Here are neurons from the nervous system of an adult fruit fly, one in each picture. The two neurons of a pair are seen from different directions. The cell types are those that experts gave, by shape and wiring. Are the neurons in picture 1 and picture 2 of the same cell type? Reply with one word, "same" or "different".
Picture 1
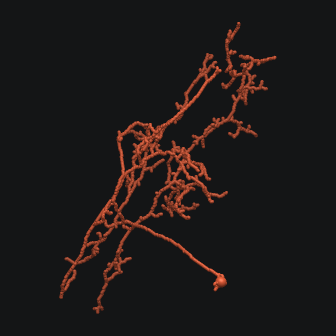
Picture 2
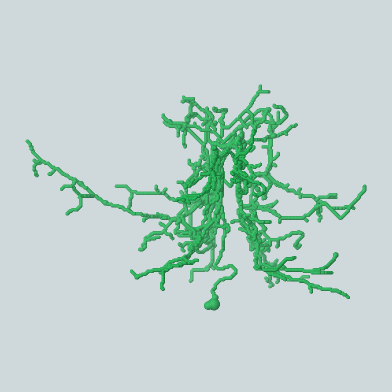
different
